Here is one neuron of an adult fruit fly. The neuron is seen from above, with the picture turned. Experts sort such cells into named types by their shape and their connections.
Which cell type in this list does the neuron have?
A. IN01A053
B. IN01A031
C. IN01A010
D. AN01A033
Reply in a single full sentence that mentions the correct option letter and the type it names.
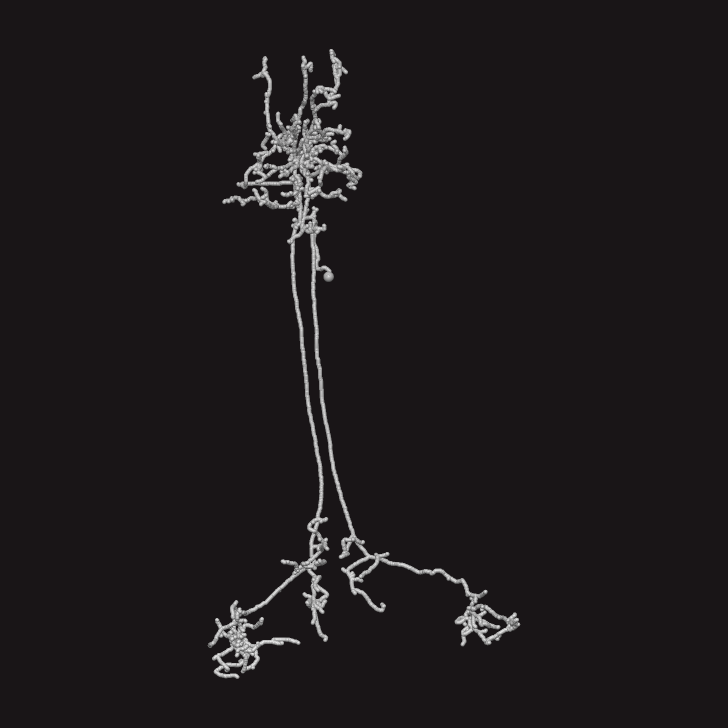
In terms of cell type, the neuron is AN01A033, option D.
